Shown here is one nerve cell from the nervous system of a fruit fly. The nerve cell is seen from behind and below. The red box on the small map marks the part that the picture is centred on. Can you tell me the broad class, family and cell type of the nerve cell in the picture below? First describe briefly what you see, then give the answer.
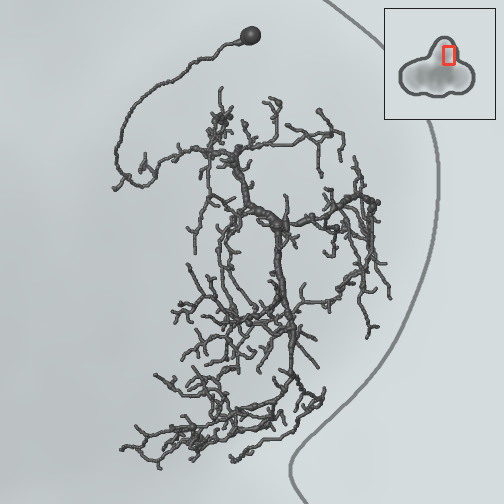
Its cell body lies at the top of the picture. In this view it is taller than it is wide. It is a nerve-cord intrinsic neuron. The family is hemilineage 03A. Its cell type is IN03A053.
